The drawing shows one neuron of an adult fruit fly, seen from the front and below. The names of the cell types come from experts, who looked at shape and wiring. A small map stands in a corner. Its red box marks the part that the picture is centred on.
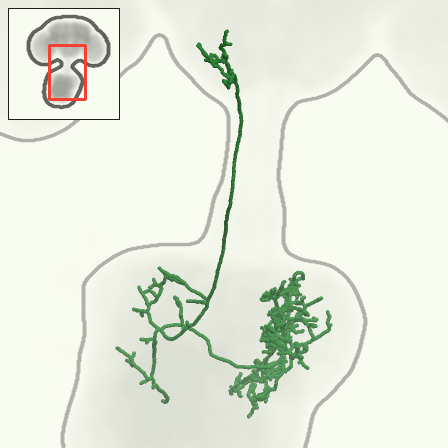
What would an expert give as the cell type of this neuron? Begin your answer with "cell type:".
cell type: AN12B008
